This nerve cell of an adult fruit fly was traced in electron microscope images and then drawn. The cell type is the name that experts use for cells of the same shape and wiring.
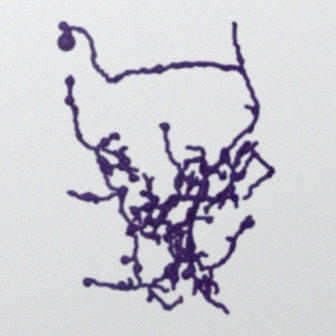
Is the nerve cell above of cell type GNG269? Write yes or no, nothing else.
yes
